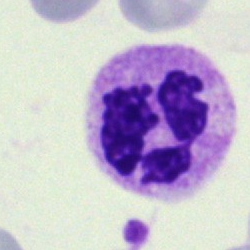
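Segmented neutrophil, stained human bone marrow smear, light microscopy. The nucleus is divided into three lobes, with dark purple, coarsely clumped chromatin. Abundant pale lilac-pink cytoplasm holds fine, faint pinkish-purple granules.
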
